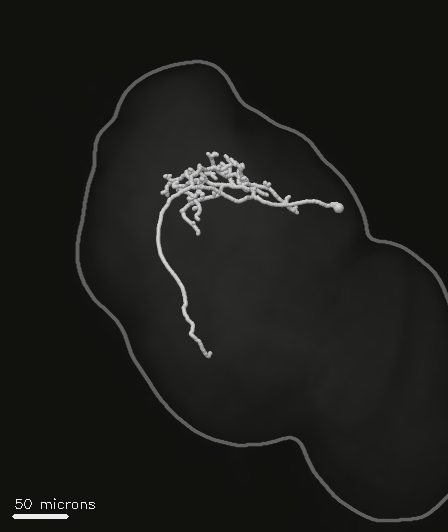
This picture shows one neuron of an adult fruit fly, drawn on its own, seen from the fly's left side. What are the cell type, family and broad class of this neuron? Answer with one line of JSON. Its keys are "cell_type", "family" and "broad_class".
{"cell_type": "SIP053", "family": "hemilineage SMPpv2_dorsal", "broad_class": "central-brain intrinsic neuron"}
